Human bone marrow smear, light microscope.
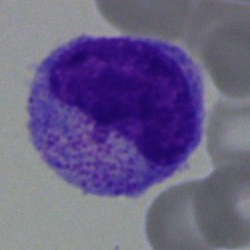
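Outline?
Round.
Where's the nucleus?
Off-centre, filling the upper part of the cell.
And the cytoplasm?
A crescent along the lower-left side, filled with fine reddish-purple granules.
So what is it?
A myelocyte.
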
